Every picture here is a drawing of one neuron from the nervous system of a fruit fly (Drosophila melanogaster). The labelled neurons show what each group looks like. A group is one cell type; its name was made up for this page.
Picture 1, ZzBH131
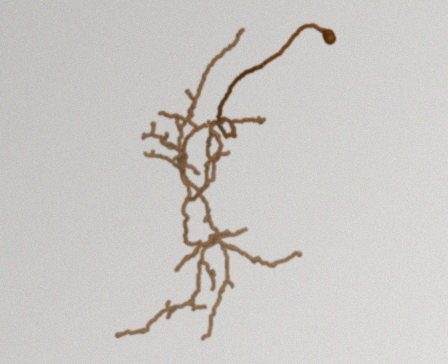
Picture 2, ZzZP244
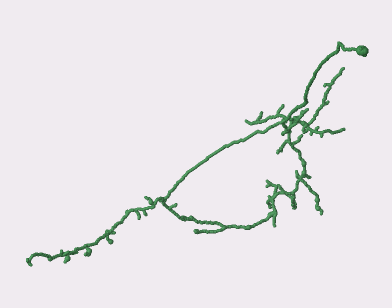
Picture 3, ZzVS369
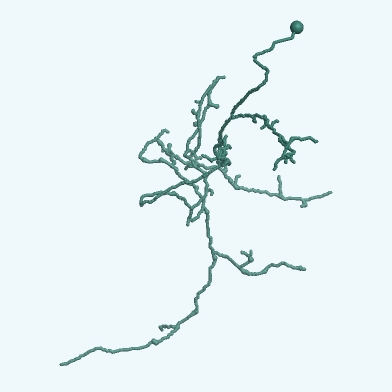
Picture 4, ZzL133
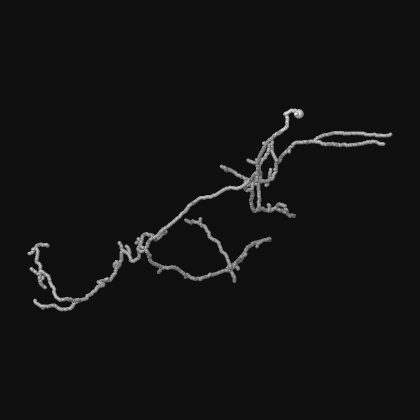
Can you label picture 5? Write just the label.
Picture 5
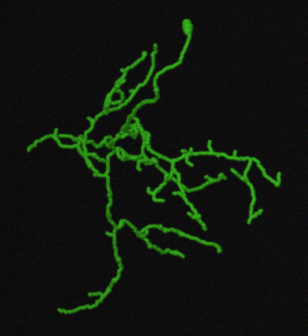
ZzVS369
